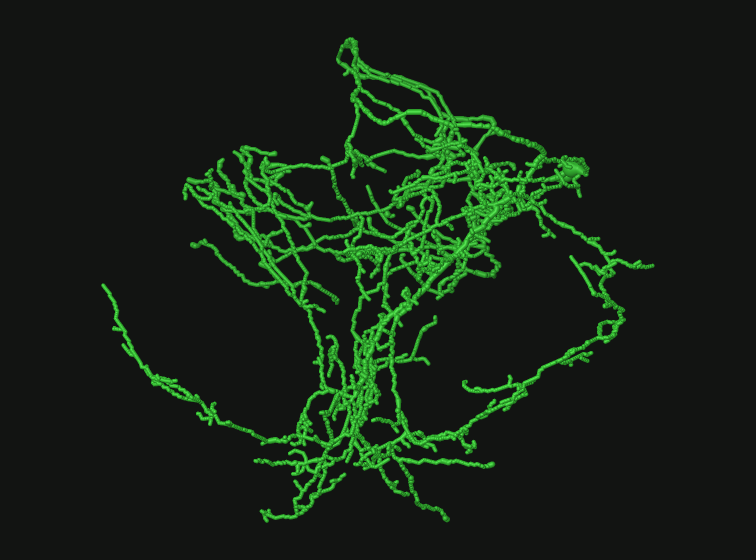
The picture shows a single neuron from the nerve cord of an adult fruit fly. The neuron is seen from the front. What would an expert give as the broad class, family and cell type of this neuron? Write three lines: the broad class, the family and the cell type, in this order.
nerve-cord intrinsic neuron
hemilineage 19A
IN19A028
